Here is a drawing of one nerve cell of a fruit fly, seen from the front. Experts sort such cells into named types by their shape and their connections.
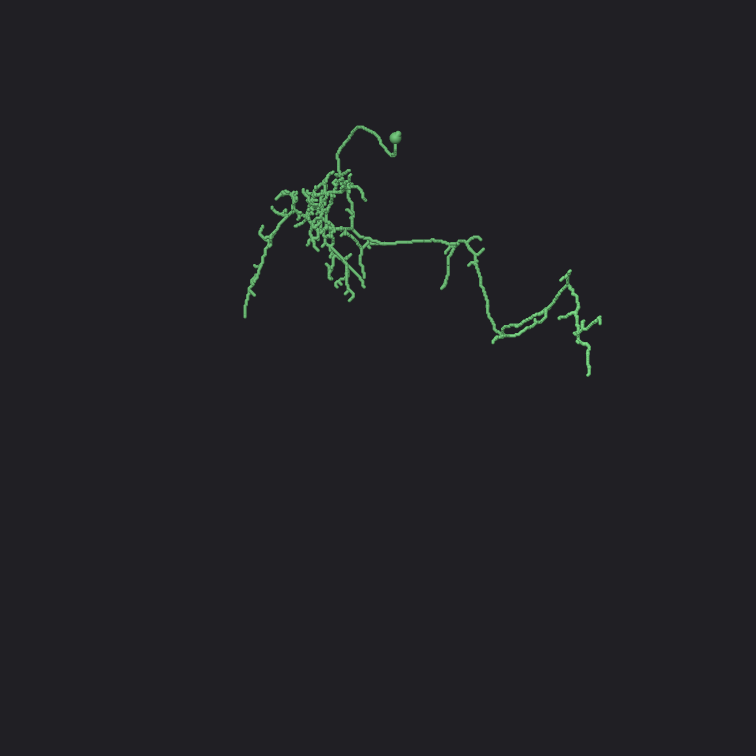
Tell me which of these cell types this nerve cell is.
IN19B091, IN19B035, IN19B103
IN19B091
